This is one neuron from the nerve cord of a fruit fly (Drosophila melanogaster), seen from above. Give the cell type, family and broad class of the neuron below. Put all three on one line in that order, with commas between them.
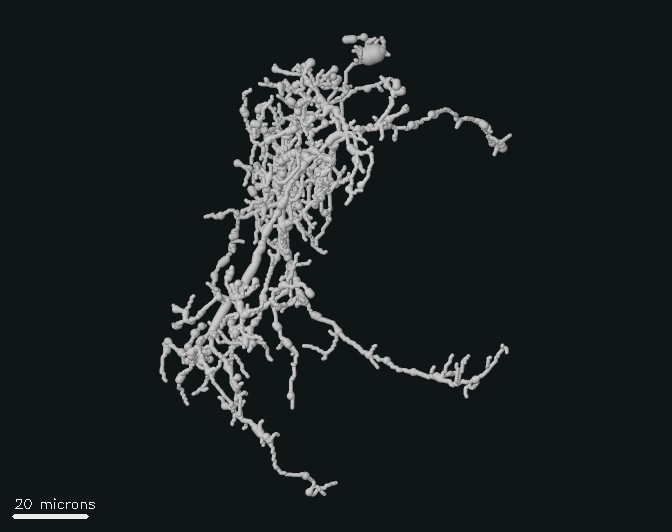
IN13A018, hemilineage 13A, nerve-cord intrinsic neuron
